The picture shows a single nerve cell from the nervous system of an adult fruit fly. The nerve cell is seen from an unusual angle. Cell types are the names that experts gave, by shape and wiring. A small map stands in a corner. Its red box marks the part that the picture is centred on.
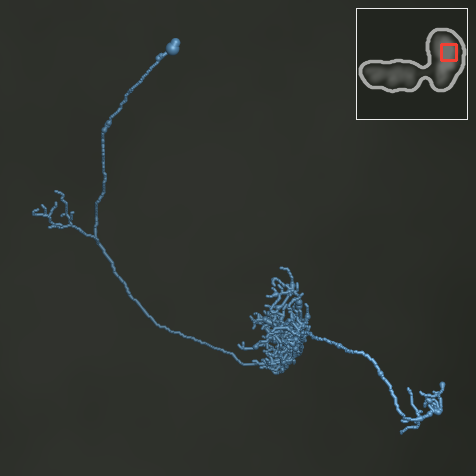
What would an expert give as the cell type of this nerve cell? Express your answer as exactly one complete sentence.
The cell type name for this nerve cell is PFR_a.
